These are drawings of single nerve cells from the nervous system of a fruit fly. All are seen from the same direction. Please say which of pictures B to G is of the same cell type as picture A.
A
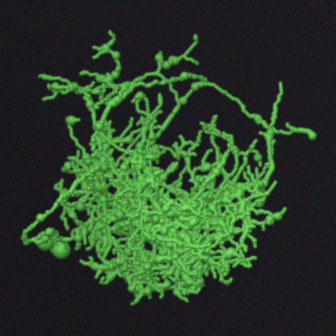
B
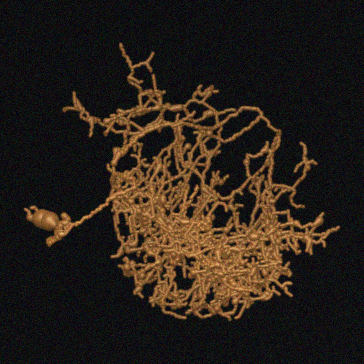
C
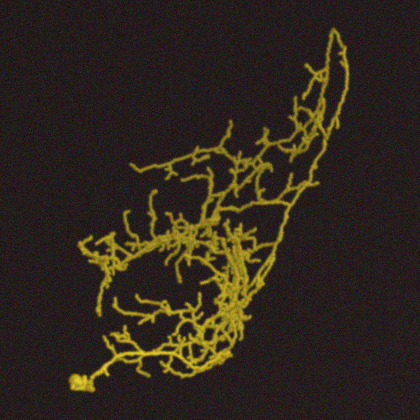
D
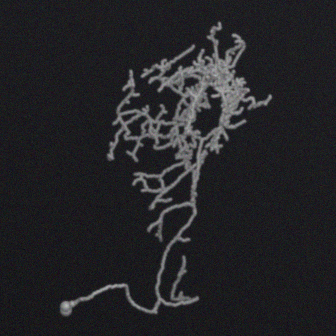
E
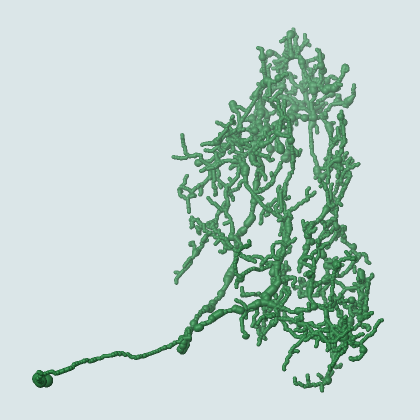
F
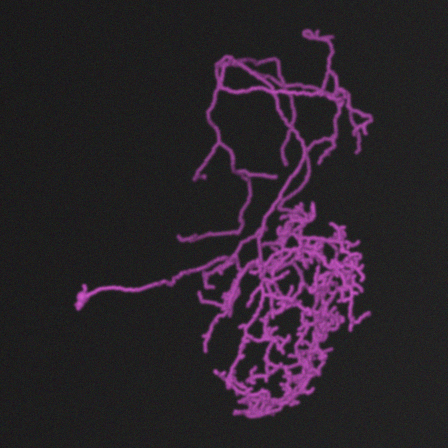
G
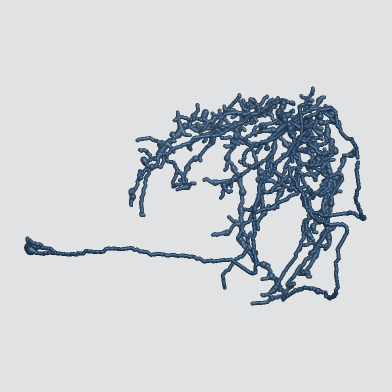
B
